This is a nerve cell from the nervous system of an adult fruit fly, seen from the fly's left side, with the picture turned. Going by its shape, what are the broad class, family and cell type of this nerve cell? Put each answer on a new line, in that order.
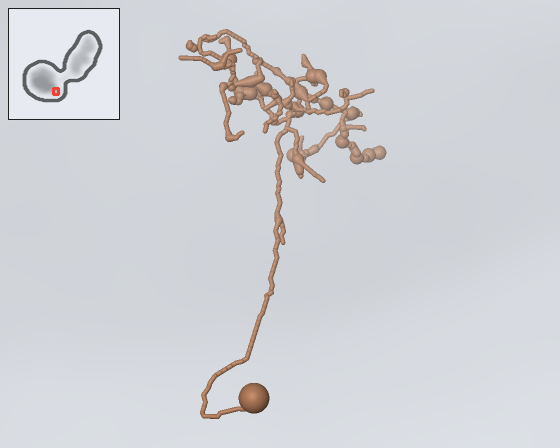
optic-lobe intrinsic neuron
Cm
Cm2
